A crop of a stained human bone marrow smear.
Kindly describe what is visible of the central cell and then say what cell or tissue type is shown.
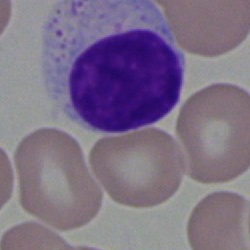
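First, the nucleus lies off-centre, toward the lower right of the cell. Second, its chromatin is dark purple and dense, with slightly mottled clumping. Third, the pale grey-blue cytoplasm lies mostly to the upper left of the nucleus and contains no vacuoles. The cell is a lymphocyte.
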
